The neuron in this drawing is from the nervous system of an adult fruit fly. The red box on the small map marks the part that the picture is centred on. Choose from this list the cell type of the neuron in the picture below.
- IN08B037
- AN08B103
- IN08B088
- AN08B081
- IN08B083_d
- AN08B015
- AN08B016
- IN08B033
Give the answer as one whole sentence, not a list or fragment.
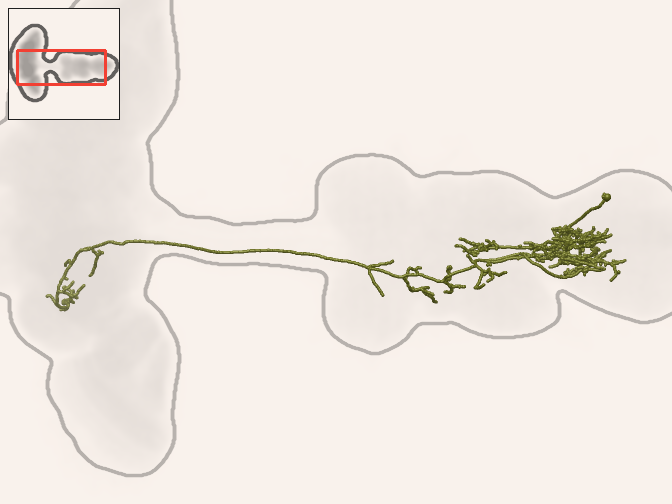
The neuron is a member of cell type AN08B016.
